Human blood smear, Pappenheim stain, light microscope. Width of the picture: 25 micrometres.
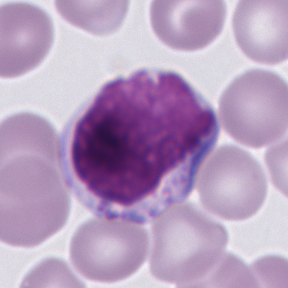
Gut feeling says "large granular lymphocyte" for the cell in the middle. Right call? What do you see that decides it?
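The granules come first: a few small reddish-purple ones lie in the cytoplasm, which speaks for large granular lymphocyte and against typical lymphocyte.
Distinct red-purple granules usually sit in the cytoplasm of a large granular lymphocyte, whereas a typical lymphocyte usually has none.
Next, no nucleoli are clearly visible in the nucleus, which goes with large granular lymphocyte.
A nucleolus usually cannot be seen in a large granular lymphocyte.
The cytoplasm is pale blue, the cell about 14 micrometres across, and the nucleus about 13 by 10 micrometres, filling about 70% of the cell's area. The outline is slightly irregular rather than perfectly round. So the name large granular lymphocyte fits.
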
